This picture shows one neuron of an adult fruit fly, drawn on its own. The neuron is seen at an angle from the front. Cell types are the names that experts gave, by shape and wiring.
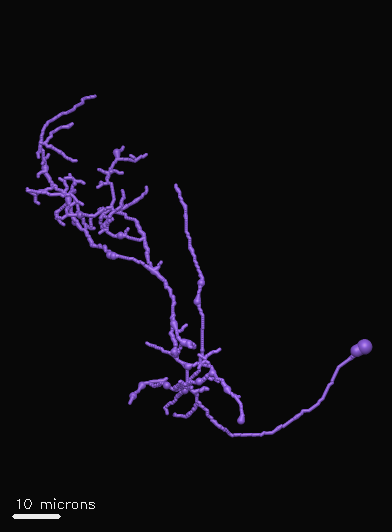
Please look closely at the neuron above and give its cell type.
IN01B095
